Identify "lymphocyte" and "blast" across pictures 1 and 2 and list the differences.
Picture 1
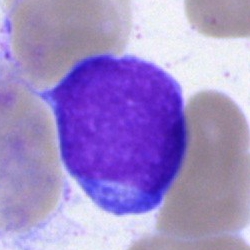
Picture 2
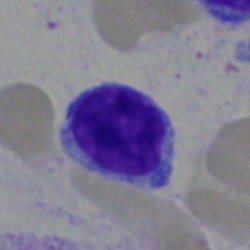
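Looking at the two, picture 1 is the blast and picture 2 is the lymphocyte. The chromatin is where they part most clearly: in the blast it is fine and evenly spread with no coarse clumps, while in the lymphocyte it is dark purple and dense, with darker clumped areas.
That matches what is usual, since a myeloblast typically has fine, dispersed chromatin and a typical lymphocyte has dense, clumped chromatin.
Then the cytoplasm: in the blast the nucleus fills most of the cell and the cytoplasm shows mainly as a crescent along the lower edge, whereas in the lymphocyte it is only a narrow rim around the nucleus. Both cytoplasms are blue, so colour doesn't separate them. I'd also note the lymphocyte's outline, which is rounded and fairly smooth.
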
